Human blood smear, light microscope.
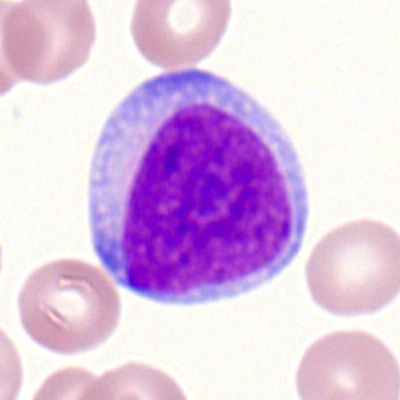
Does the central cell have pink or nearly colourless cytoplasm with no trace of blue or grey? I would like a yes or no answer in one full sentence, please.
No, the cytoplasm of this cell is stained a deep, dark or strong blue.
